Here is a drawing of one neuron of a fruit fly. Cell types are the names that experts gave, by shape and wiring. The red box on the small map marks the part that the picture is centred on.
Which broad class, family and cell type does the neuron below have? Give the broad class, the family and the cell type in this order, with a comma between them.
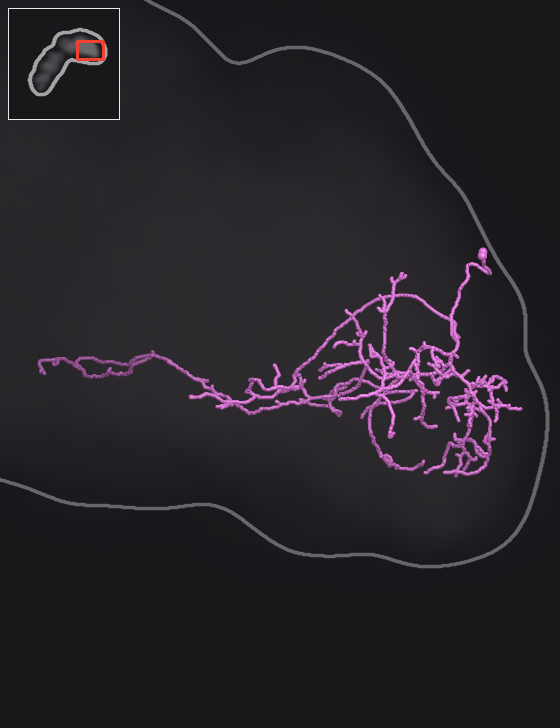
central-brain intrinsic neuron, hemilineage SLPa&l1_anterior, CL078_c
